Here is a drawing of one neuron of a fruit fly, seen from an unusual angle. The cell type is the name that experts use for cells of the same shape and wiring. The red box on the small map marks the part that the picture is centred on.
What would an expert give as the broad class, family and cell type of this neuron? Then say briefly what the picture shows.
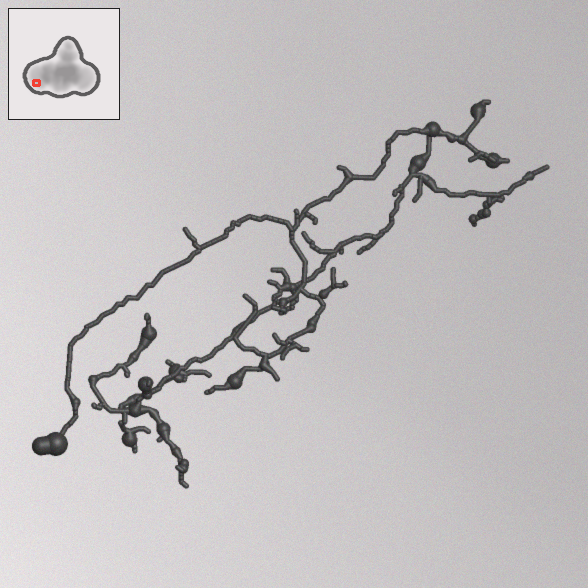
This is an optic-lobe intrinsic neuron. The family is Mi. Its cell type is Mi2. The cell body can be seen at the lower left of the picture. Dozens of branch ends can be seen.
